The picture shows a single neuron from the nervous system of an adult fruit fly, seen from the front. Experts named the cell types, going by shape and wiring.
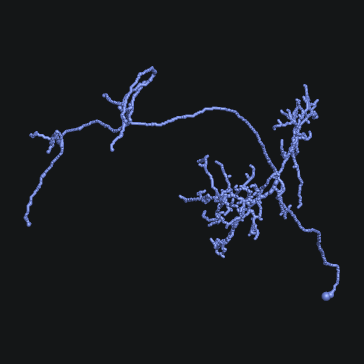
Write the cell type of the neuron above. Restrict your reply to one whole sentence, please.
The cell type of this neuron is IN08B092.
